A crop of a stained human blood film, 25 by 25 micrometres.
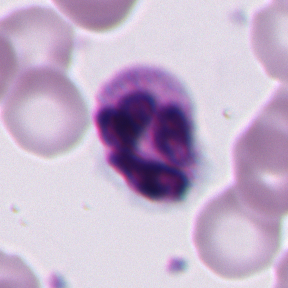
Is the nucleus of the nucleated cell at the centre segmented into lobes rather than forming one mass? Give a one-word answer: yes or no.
Yes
